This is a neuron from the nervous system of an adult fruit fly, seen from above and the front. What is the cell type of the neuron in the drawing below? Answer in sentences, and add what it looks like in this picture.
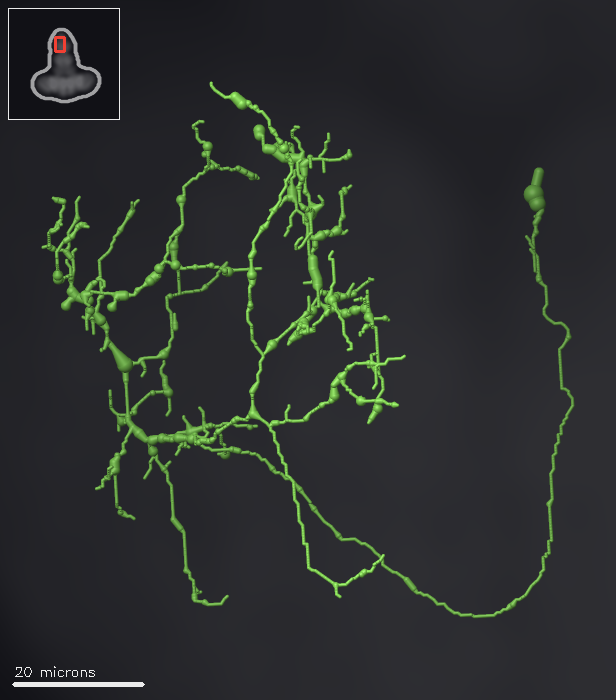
Its cell type is IN13B090. Its broad class is nerve-cord intrinsic neuron. Its cell body lies at the upper right of the picture. By the scale bar it is about 85 microns tall in this view. Dozens of branch ends can be seen.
